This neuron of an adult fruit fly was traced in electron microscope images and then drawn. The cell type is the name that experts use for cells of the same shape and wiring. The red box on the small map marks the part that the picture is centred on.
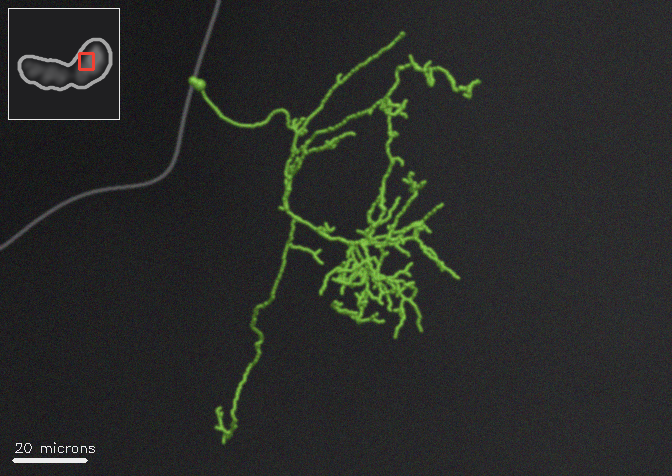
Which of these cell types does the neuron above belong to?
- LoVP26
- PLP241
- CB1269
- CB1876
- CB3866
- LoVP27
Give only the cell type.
PLP241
